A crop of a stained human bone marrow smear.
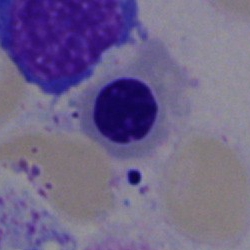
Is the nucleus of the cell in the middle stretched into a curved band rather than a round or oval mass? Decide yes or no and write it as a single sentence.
No, this cell has one compact round or oval nucleus.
